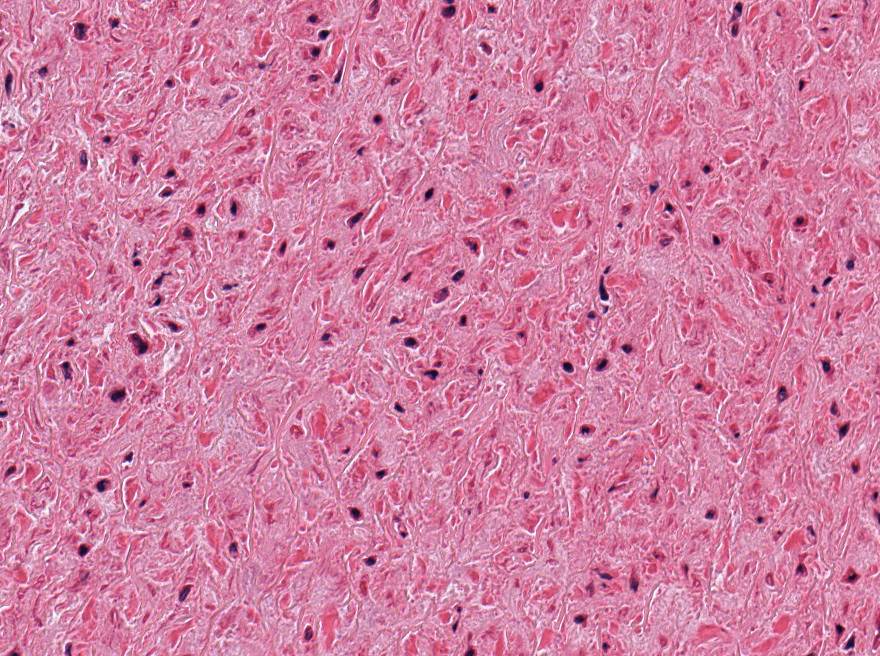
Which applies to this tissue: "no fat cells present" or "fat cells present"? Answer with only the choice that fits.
No fat cells present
